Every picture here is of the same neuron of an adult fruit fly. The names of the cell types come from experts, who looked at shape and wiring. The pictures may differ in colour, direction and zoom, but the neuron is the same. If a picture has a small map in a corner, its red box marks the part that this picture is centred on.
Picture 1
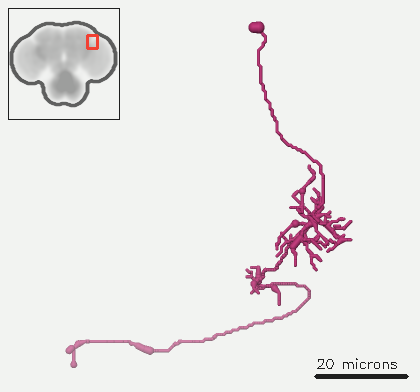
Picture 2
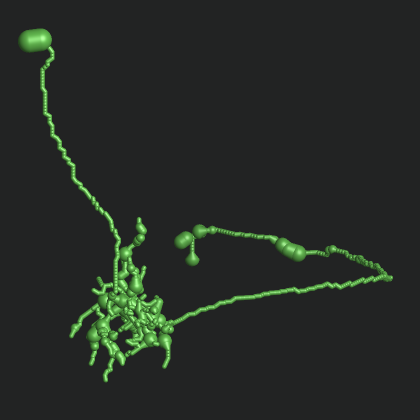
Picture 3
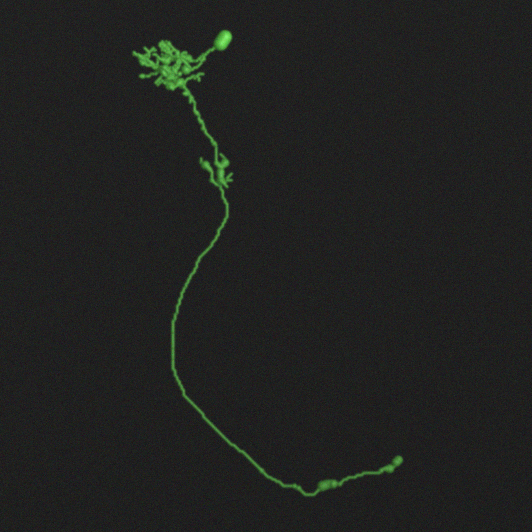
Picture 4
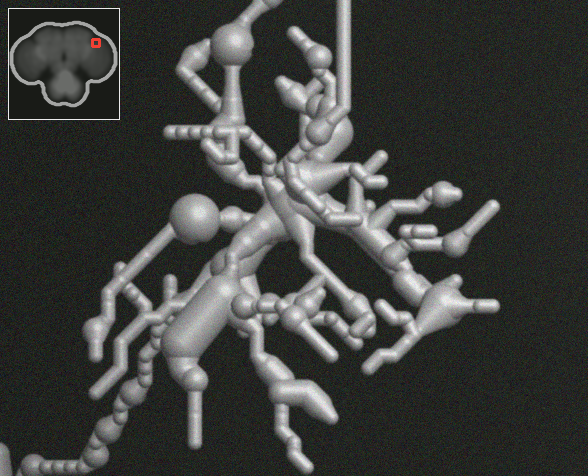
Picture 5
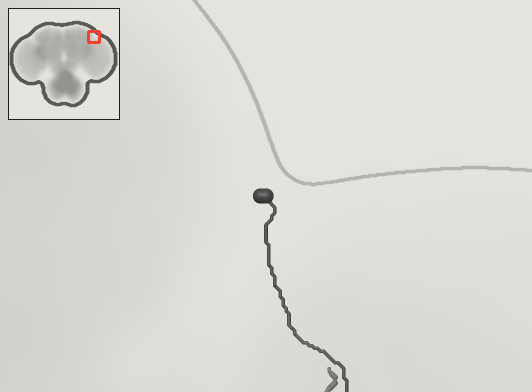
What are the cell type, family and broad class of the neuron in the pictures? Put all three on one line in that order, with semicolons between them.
Tm4; Tm; optic-lobe intrinsic neuron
